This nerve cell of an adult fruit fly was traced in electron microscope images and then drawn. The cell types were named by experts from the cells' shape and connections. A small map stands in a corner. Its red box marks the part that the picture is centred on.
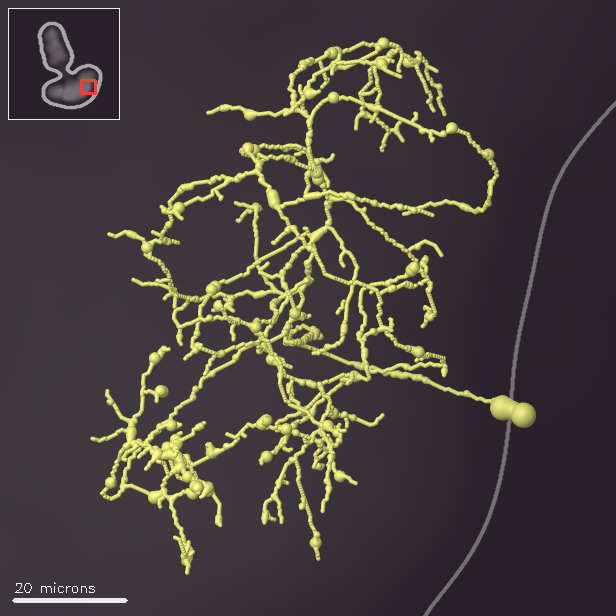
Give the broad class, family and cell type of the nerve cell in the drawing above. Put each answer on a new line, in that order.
central-brain intrinsic neuron
hemilineage LHa1
CB2226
